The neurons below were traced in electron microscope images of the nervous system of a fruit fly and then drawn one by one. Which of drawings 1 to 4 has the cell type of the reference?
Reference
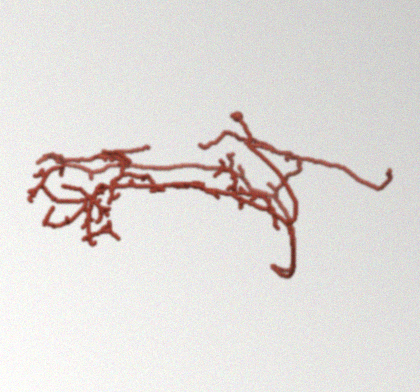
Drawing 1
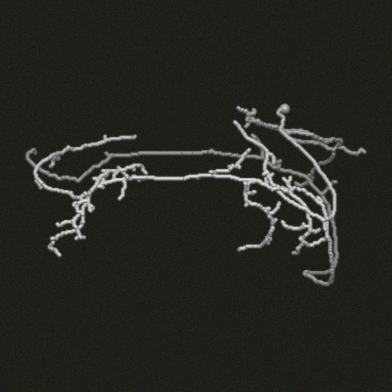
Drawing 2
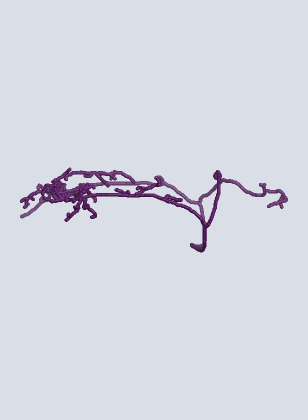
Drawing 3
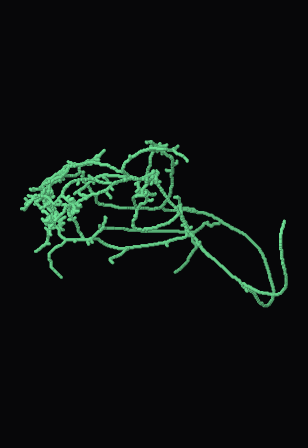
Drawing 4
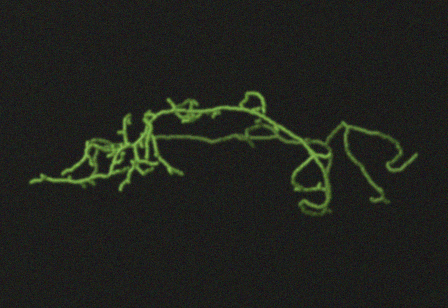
Drawing 1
